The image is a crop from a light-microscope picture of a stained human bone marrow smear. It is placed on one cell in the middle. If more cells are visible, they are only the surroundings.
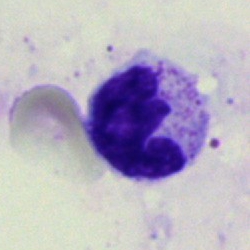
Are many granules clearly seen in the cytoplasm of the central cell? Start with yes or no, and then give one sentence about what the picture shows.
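Yes. The cytoplasm holds many fine pinkish-violet granules.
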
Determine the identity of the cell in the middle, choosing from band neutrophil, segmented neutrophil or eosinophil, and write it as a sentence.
The centrally located cell in the crop is a segmented neutrophil.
